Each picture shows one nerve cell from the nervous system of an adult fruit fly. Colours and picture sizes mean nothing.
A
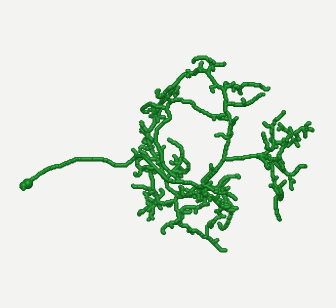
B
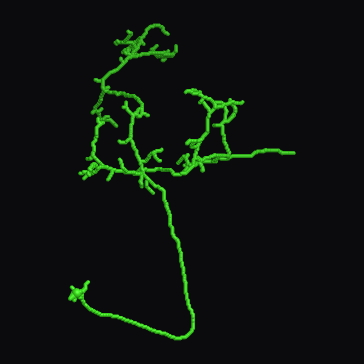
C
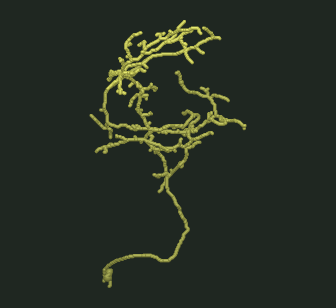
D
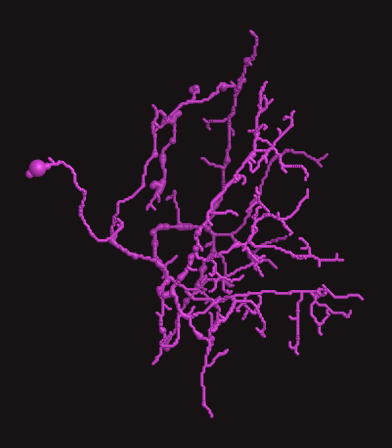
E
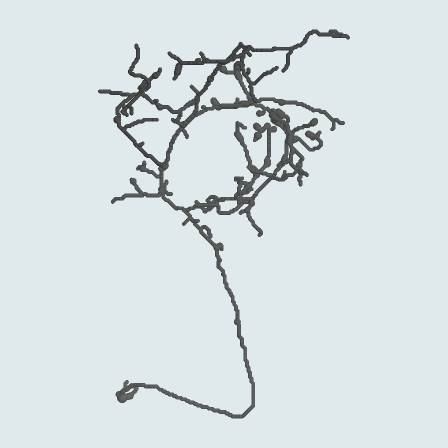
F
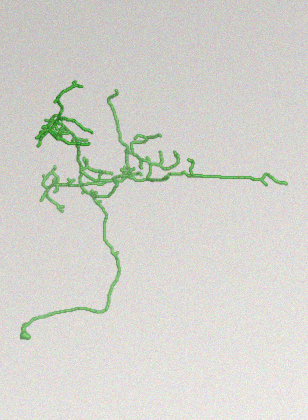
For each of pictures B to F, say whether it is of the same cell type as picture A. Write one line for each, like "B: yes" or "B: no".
B: no
C: no
D: yes
E: no
F: no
